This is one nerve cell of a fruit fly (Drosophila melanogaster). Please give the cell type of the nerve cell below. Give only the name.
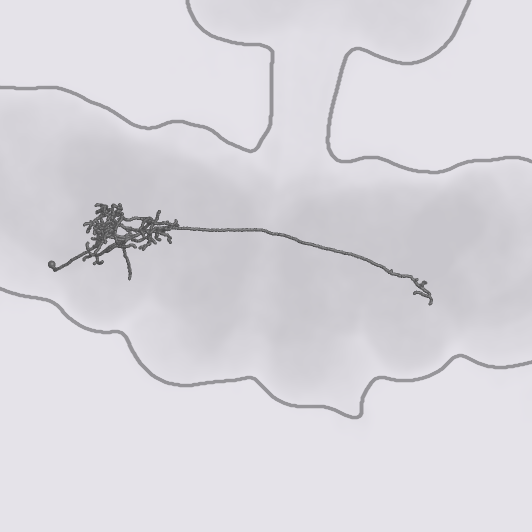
PVLP064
